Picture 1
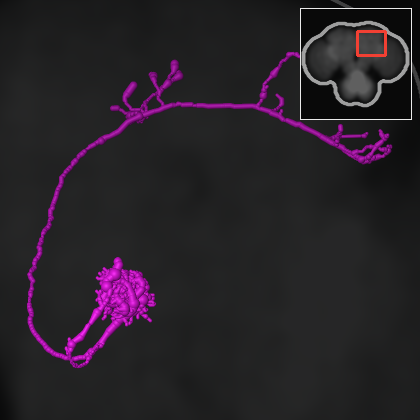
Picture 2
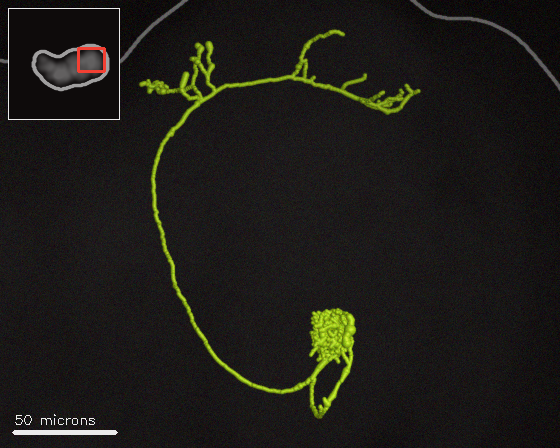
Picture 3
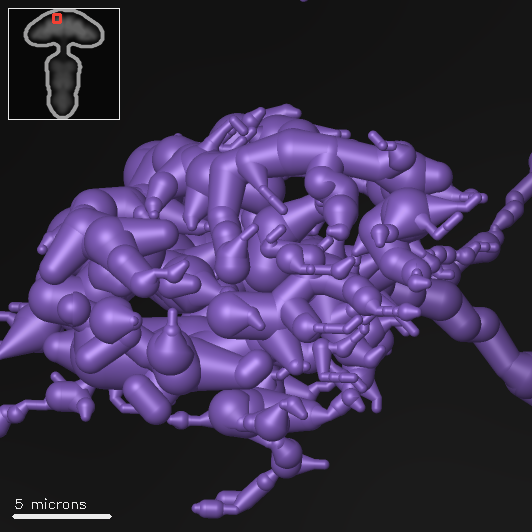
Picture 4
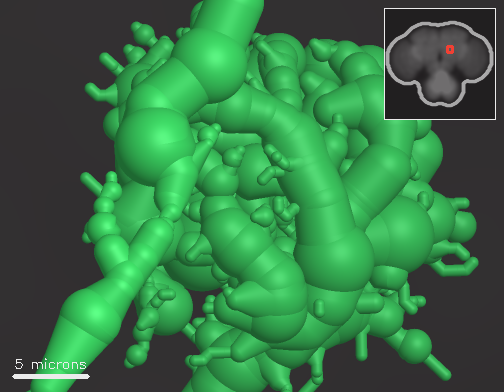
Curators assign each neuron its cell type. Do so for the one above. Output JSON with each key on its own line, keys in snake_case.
{
 "cell_type": "DL1_adPN"
}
